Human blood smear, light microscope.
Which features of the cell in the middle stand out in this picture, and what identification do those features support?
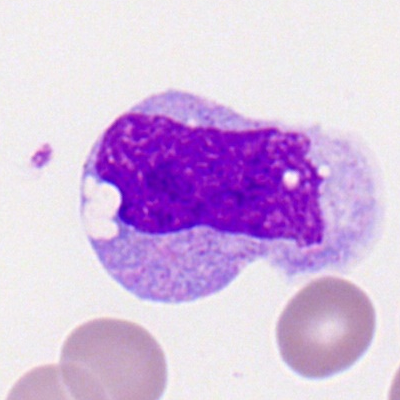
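The nucleus catches my eye first: elongated, stretching horizontally across the cell. Around it the cytoplasm is abundant and pale greyish-blue, with fine pinkish granules scattered through it. Against the left end of the nucleus sits a cluster of clear vacuoles. This one is a monocyte.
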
